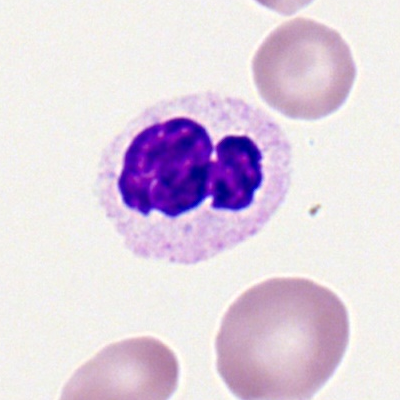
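Segmented neutrophil: central cell, stained human blood smear. Outline roughly round, edge smooth. Nucleus divided into two lobes, larger lobe on left. Abundant pale pink cytoplasm surrounds nucleus.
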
